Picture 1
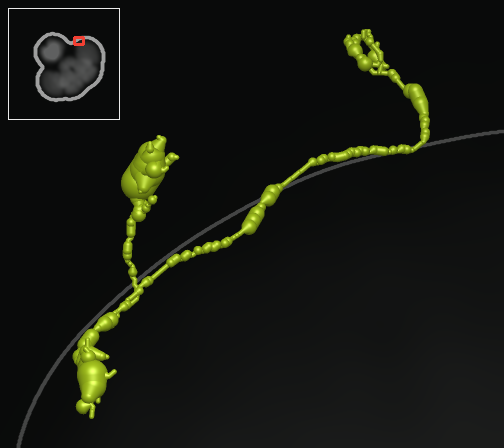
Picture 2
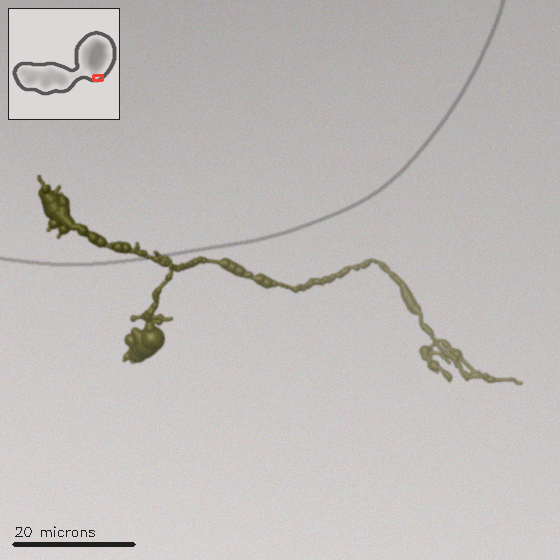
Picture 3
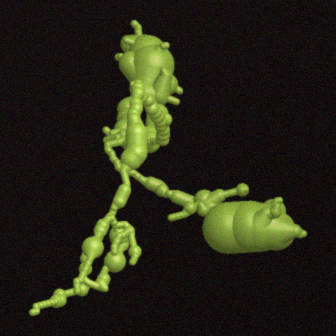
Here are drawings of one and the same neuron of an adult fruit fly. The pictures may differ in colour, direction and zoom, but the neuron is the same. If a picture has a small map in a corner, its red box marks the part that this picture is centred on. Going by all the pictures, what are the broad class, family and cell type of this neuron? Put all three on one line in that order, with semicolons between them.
optic-lobe intrinsic neuron; T; T1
